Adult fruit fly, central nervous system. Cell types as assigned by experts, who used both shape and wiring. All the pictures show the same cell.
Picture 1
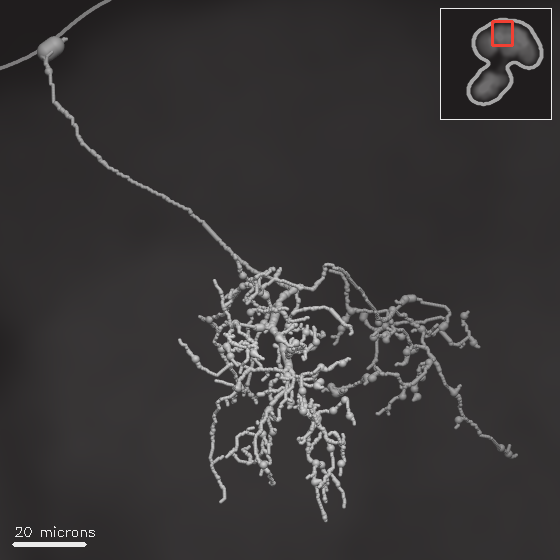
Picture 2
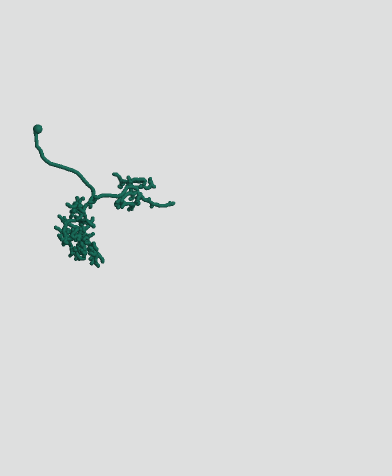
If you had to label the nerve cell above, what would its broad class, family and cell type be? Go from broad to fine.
central-brain intrinsic neuron; hemilineage LHl2_ventral; AVLP059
